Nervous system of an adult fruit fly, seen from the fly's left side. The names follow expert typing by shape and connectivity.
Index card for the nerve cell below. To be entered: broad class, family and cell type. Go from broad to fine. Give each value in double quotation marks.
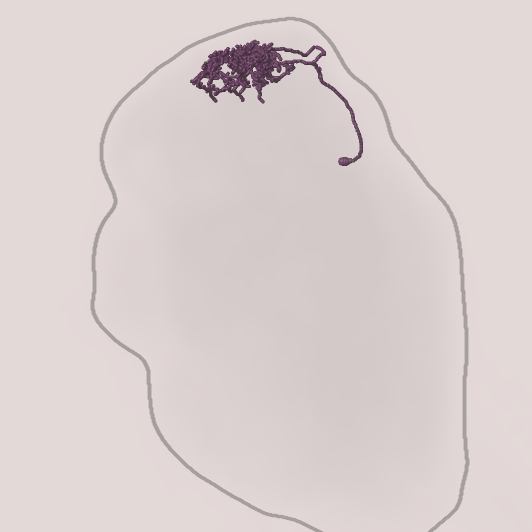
"central-brain intrinsic neuron", "hemilineage SLPpl3", "SMP250"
